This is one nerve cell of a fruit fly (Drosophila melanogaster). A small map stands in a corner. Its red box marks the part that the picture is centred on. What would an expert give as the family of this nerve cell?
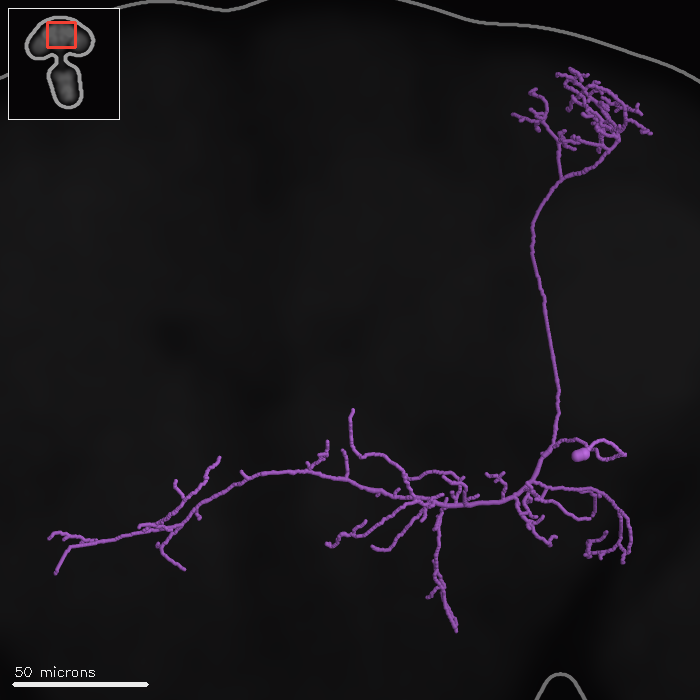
hemilineage DL1_ventral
